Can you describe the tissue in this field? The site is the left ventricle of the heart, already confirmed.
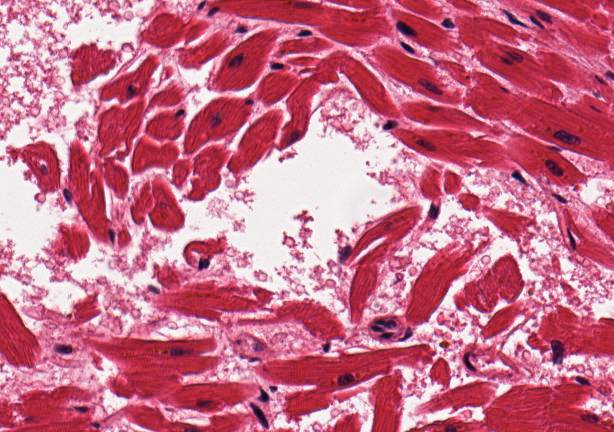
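Deep pink muscle fibres occupy most of the field, surrounding a large pale empty space just left of centre. In the upper right, the fibres run parallel, slanting from upper left to lower right. Their cytoplasm is strongly and evenly eosinophilic, with no vacuoles. Small, dark, elongated nuclei are scattered in the spaces between the fibres.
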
